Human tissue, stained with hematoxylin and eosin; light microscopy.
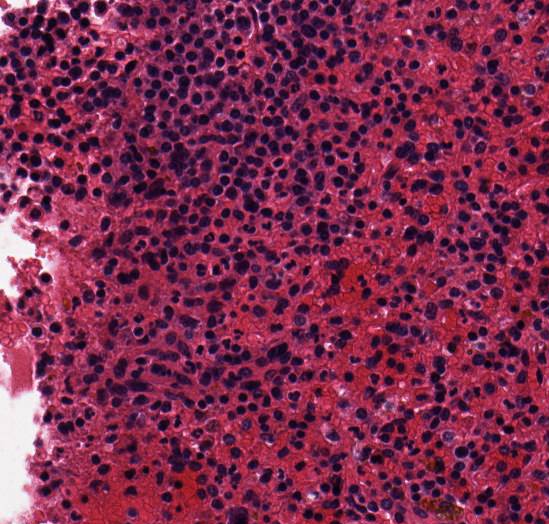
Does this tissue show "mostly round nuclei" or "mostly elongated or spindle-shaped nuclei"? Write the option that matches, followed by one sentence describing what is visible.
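Mostly round nuclei. Most nucleated cells are small and round, with dark, round nuclei and scant cytoplasm.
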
